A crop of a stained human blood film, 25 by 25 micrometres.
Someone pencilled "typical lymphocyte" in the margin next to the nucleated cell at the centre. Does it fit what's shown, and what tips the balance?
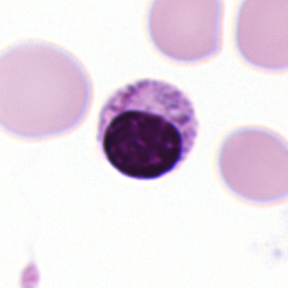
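Look first at the cytoplasm, which is pale pinkish-lilac, and at the chromatin, which is dark purple and dense.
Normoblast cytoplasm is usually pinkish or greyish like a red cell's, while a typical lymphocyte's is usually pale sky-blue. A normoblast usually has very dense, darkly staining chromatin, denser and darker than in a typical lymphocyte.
Both features go with normoblast, not typical lymphocyte: this is a normoblast. The nucleus lies in the lower part of the cell, leaving a crescent of cytoplasm above it; no nucleoli or vacuoles are seen. The cell is about 9 micrometres across and touches none of the neighbouring red cells.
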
